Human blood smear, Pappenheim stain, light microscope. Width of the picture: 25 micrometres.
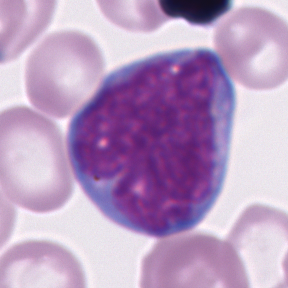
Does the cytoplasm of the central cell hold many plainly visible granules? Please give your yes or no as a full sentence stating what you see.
No, within the cytoplasm of the cell there is no visible granule.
